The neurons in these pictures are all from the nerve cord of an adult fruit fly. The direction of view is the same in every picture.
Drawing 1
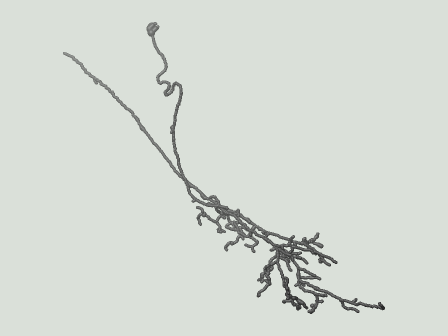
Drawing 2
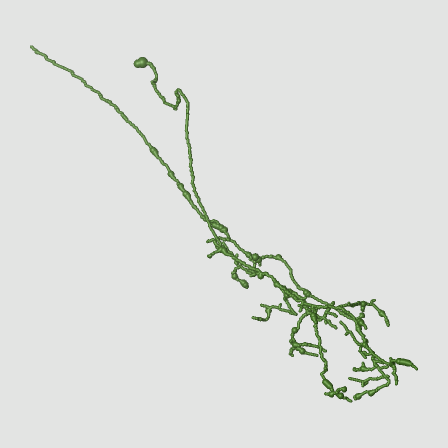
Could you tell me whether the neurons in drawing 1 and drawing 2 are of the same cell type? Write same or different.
same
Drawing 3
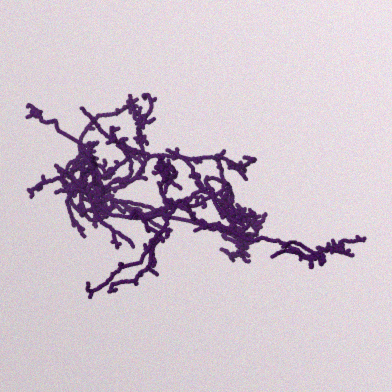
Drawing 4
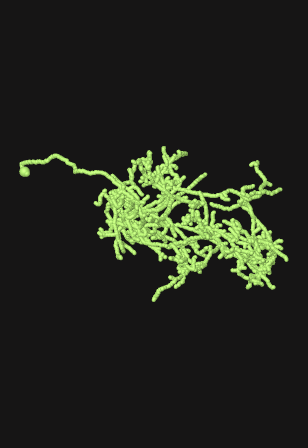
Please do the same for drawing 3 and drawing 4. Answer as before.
same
